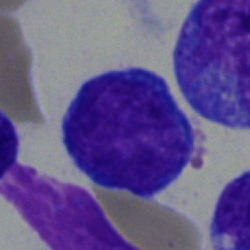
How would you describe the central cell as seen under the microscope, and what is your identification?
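Roughly round in outline, the cell shows a few slightly flattened sides. Cytoplasm is scant, at most a thin deep blue rim around the nucleus. The chromatin is finely stippled and evenly spread, lacking coarse dark clumps. It is a blast.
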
